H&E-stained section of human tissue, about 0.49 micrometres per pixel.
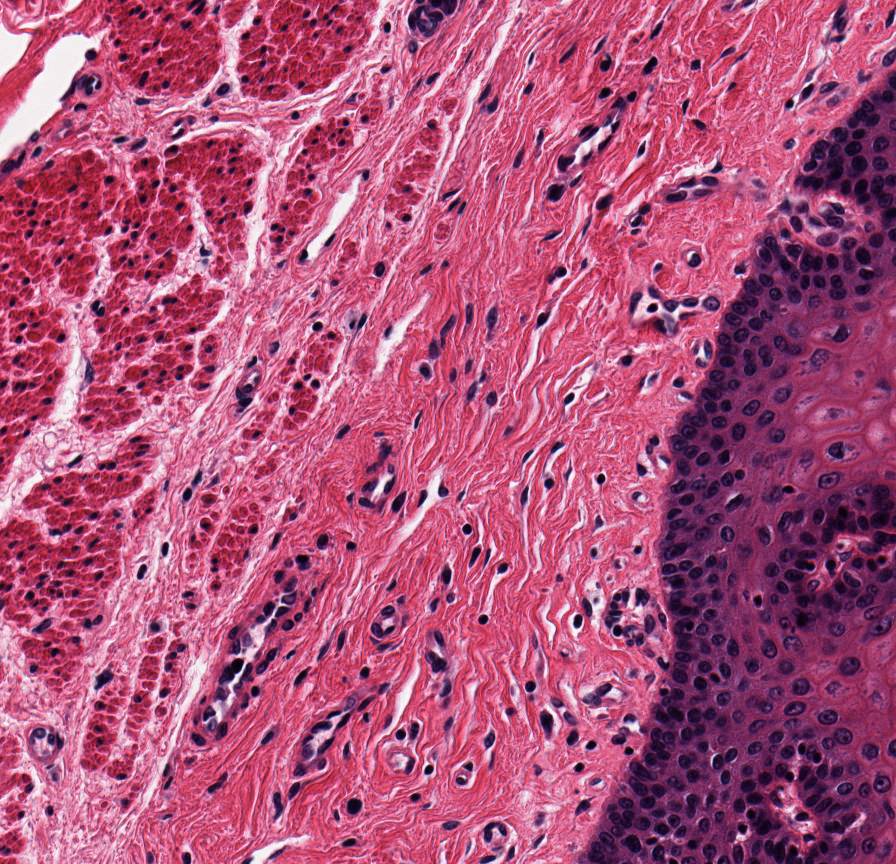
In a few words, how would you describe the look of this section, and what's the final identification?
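From right to left: stratified squamous epithelium, dense connective tissue, then muscle bundles. At the stromal border, basal epithelial layers are crowded with dark nuclei; toward the upper right, cells are larger with more pink cytoplasm. The connective tissue holds scattered elongated dark spindle-shaped nuclei. This is mucosa of the esophagus.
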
